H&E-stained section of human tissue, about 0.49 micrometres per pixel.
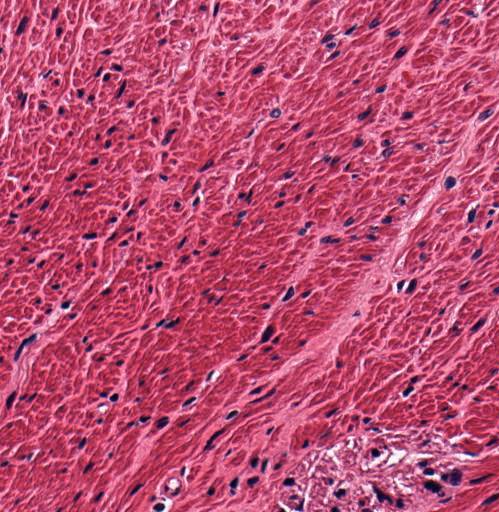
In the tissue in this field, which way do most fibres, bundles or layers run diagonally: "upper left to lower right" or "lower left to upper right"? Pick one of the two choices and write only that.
Lower left to upper right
